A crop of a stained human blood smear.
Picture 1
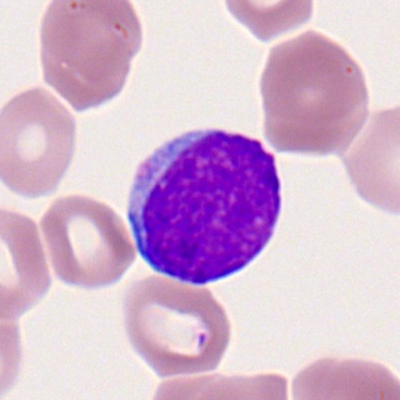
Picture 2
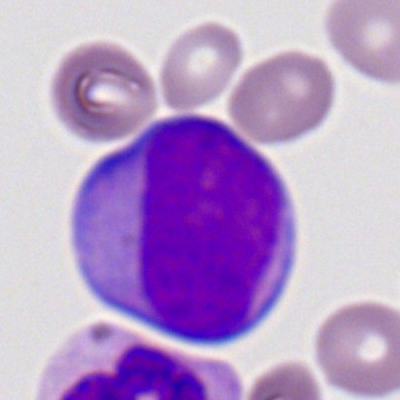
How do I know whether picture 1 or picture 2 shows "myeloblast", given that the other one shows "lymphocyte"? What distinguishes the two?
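Let me see: the lymphocyte is in picture 1, and the myeloblast is in picture 2. The chromatin is the first thing I notice: in the lymphocyte it's dense, dark purple and coarsely clumped, with small paler patches, while in the myeloblast it's fine and fairly even, without coarse dark clumps. Then the cytoplasm: the lymphocyte has only a thin rim around its nucleus, seen mostly as a crescent on the left side, whereas the myeloblast has a broad crescent on its left side. The colour differs slightly, pale blue in the lymphocyte and pale blue-lavender in the myeloblast. And the myeloblast's nucleus sits off-centre, toward the right side of the cell.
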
